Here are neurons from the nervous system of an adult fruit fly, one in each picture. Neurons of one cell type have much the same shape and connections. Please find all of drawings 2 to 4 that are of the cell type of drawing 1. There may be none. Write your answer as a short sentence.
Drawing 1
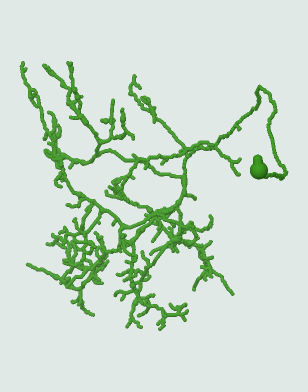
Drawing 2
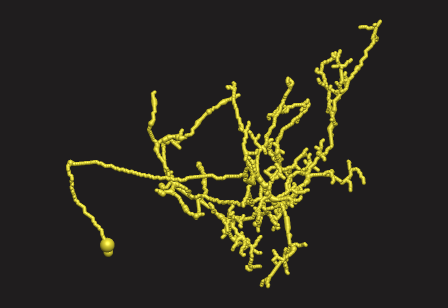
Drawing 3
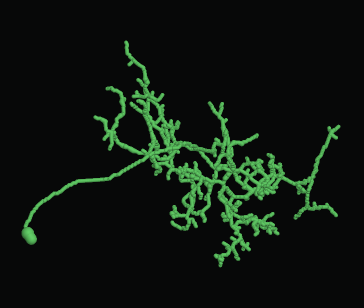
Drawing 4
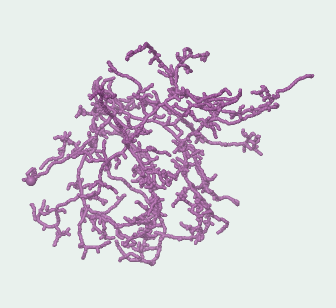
Drawing 2 and drawing 3 are of the same cell type.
